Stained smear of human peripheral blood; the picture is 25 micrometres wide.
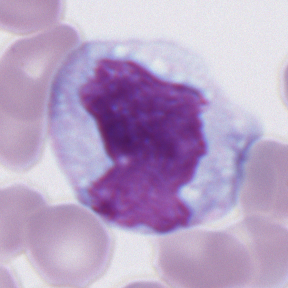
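Monocyte, the cell in the middle of this stained blood smear. Outline: roughly oval, with a smooth margin. Nucleus: a single irregular, folded mass rather than separate lobes, with a deep notch cut into its left side. Cytoplasm: abundant and pale grey-blue.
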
